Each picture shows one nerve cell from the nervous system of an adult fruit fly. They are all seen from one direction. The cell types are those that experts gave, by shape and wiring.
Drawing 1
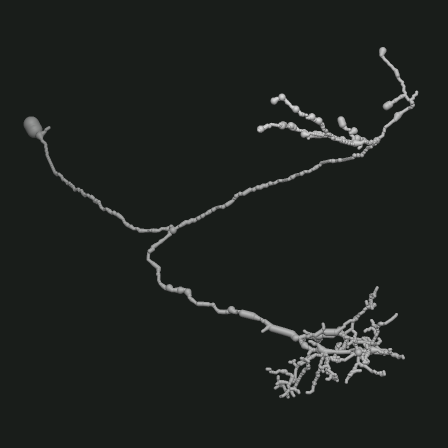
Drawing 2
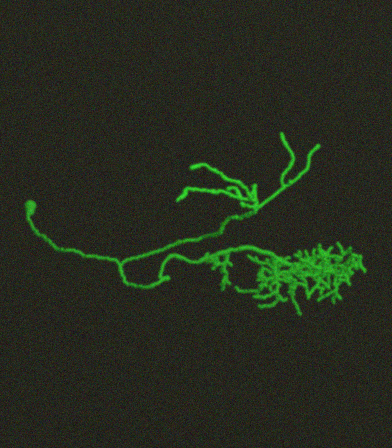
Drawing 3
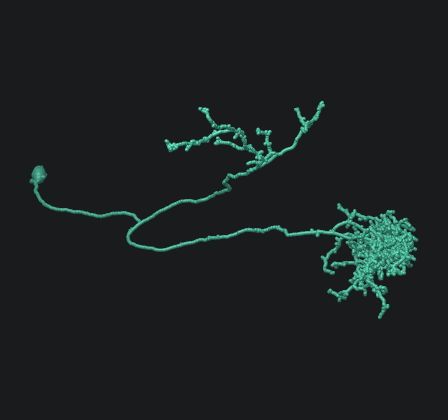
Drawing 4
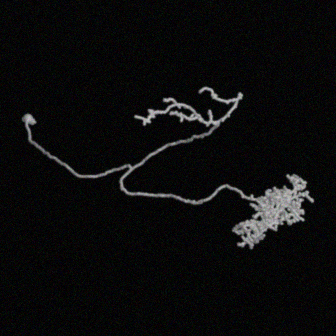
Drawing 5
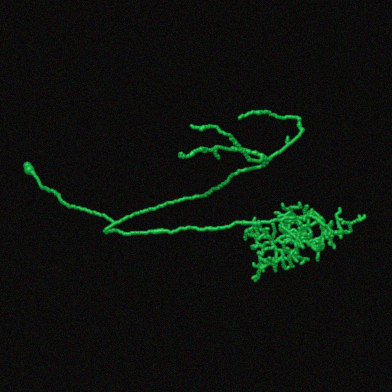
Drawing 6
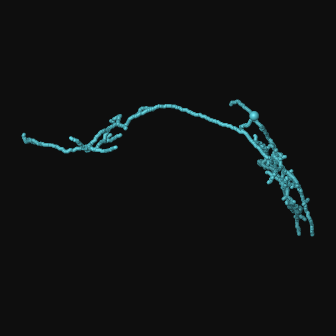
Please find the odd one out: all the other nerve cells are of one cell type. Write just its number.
6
